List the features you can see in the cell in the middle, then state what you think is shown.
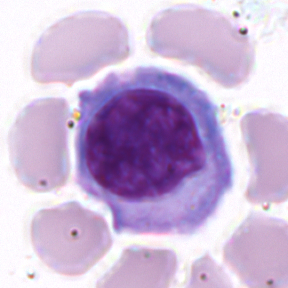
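First, the nucleus: it lies off-centre, toward the upper left of the cell. Next, the cytoplasm: a paler zone lies against the lower right side of the nucleus, and no granules are visible. Then the outline: slightly irregular and angular rather than smoothly round. This is a plasma cell.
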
